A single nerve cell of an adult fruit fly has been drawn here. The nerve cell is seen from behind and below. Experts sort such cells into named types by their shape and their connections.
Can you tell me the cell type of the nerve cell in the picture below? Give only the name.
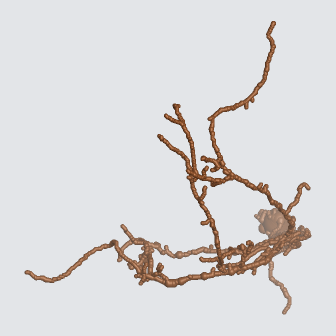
MN9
